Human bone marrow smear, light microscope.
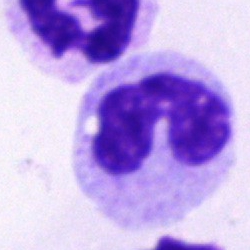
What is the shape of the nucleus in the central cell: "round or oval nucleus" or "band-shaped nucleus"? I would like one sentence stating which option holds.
Its nucleus forms a horseshoe, C, U or S shape without separate lobes.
